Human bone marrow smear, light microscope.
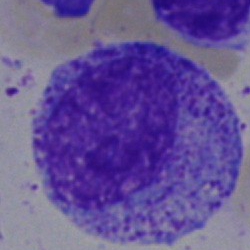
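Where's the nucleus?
Toward the upper left.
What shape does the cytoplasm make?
A crescent along the lower right side.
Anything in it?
Purple granules scattered through, with pale bluish grey between them.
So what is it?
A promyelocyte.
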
